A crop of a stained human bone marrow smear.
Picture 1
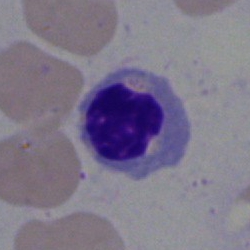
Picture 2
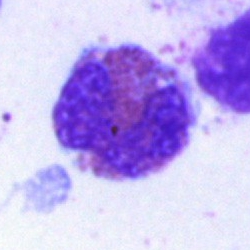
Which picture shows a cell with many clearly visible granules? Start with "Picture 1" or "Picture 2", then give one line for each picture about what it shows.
Picture 2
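What picture 1 shows: No granules are visible in the cytoplasm.
What picture 2 shows: Reddish-pink granules fill the centre of the cell between the nuclear lobes.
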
